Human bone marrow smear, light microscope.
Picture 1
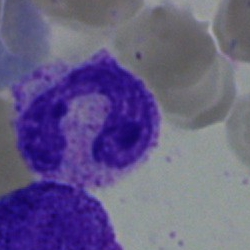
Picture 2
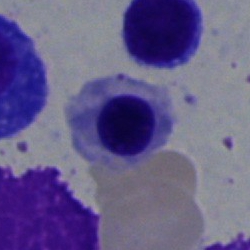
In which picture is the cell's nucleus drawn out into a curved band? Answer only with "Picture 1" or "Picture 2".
Picture 1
